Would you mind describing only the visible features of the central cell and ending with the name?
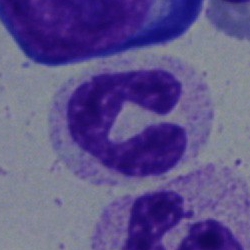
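What I see first is a single curved band of nucleus, unsegmented and shaped like a C. Its open side faces toward the right. The chromatin looks dense and dark purple, with coarse clumping. In the cytoplasm there are fine, faint purplish granules. This is a band neutrophil.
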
